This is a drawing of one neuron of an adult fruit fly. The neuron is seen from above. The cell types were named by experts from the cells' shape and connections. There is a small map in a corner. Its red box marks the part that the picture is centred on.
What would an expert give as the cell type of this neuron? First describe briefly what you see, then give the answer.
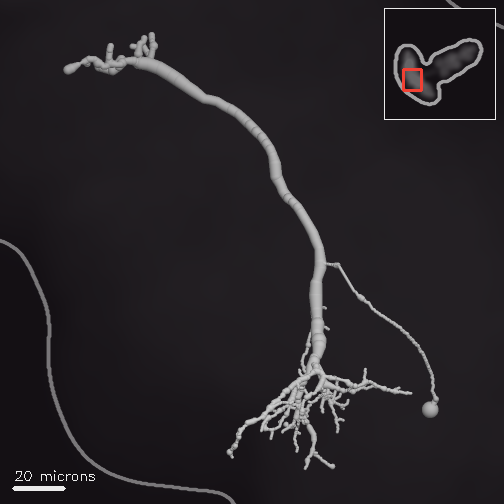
It is in the brain and does not reach the nerve cord. The cell body can be seen at the lower right of the picture. From top to bottom in the picture it spans about 180 microns. Its broad class is central-brain intrinsic neuron. Its cell type is CB0758.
